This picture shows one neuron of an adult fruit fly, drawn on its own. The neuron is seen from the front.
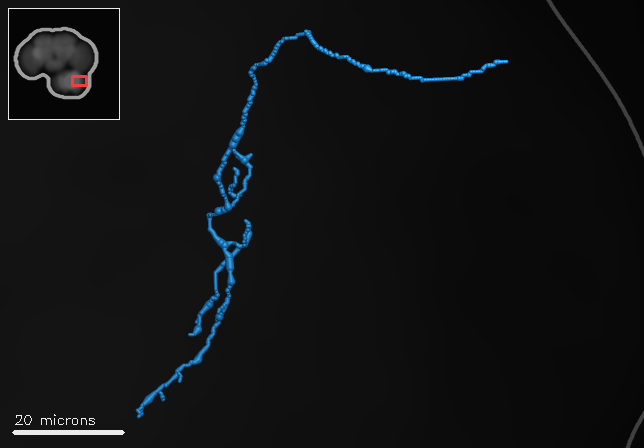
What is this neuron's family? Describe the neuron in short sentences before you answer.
No cell body is drawn. By the scale bar it is about 70 microns tall in this view. This is a sensory neuron entering the nerve cord. Its family is called class mechanosensory tactile.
